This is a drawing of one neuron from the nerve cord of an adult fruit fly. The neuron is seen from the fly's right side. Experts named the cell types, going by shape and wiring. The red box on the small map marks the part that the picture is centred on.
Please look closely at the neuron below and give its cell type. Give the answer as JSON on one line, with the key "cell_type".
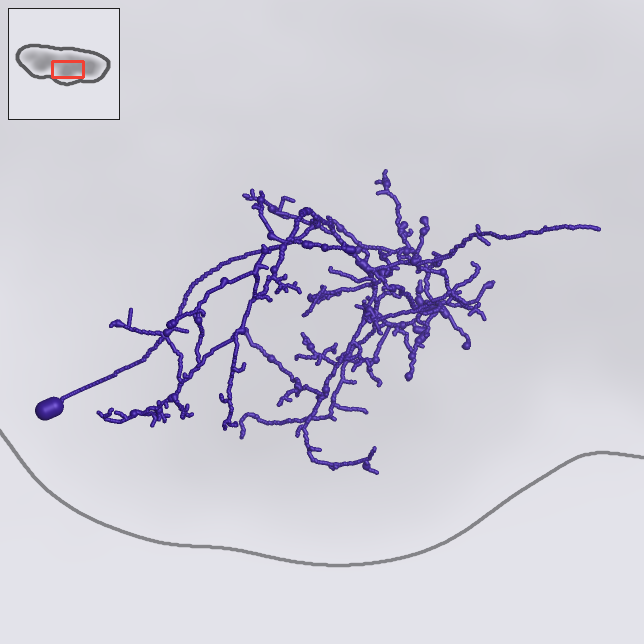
{"cell_type": "IN12B053"}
